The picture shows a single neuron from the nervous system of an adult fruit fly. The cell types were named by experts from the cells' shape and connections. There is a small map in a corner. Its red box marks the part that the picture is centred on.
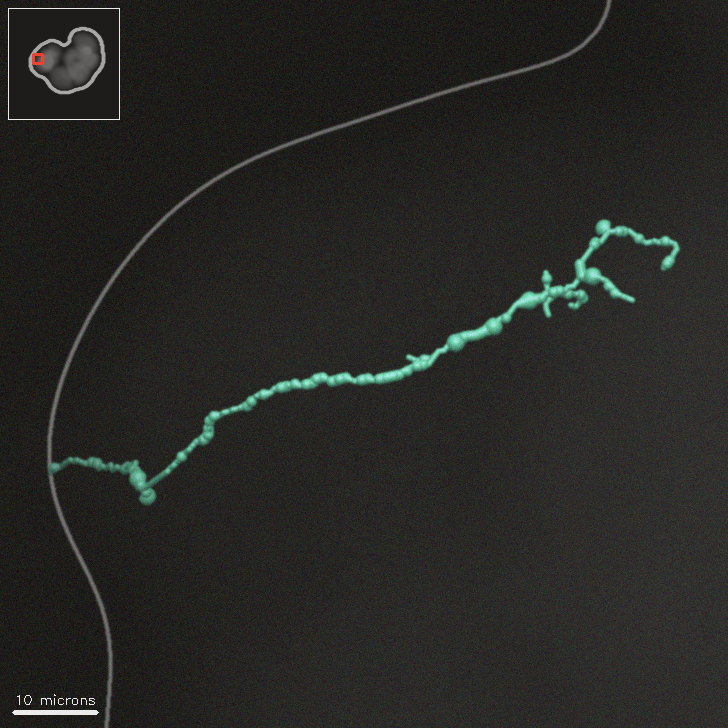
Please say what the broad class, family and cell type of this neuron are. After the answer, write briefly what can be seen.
This is a sensory neuron entering the nerve cord. The name of its family is class mechanosensory tactile. Its cell type is SNta34. No cell body is drawn. By the scale bar it is about 75 microns wide in this view. It has a dozen or fewer branch ends.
